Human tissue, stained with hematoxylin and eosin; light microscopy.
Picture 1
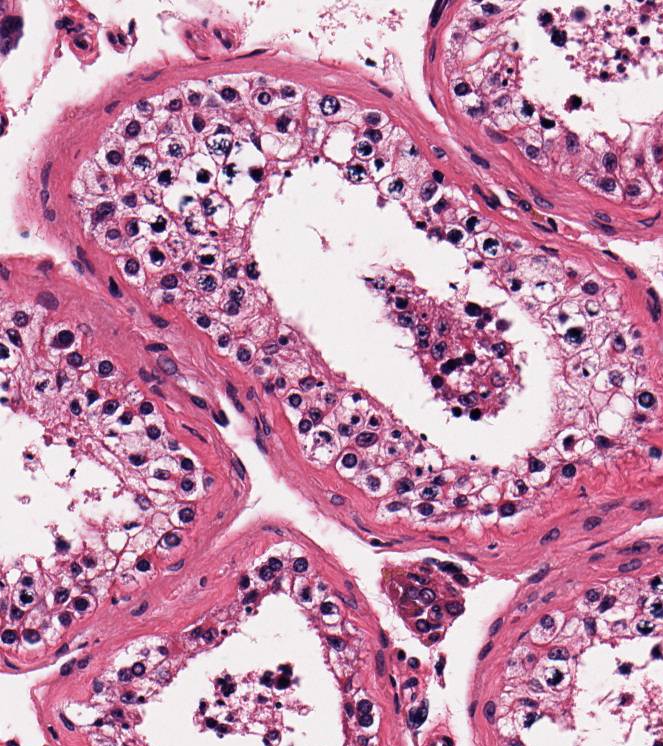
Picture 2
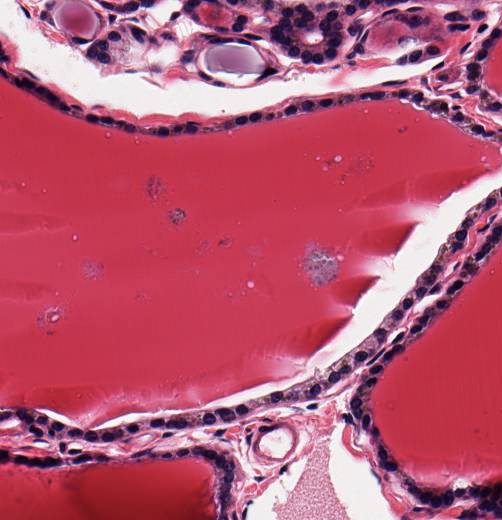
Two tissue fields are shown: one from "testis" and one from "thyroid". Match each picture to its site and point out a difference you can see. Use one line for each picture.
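The field in picture 1 comes from the testis. The lining of the tubules is a stratified epithelium several cell layers deep.
The field in picture 2 comes from the thyroid. The follicle is lined by a single layer of flattened to low cuboidal cells with dark, round to oval nuclei.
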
